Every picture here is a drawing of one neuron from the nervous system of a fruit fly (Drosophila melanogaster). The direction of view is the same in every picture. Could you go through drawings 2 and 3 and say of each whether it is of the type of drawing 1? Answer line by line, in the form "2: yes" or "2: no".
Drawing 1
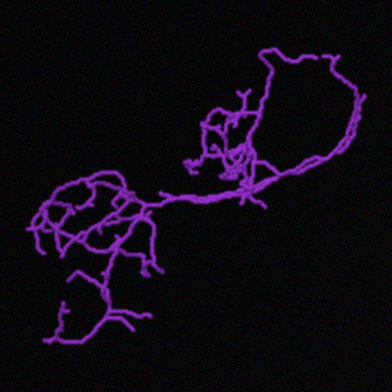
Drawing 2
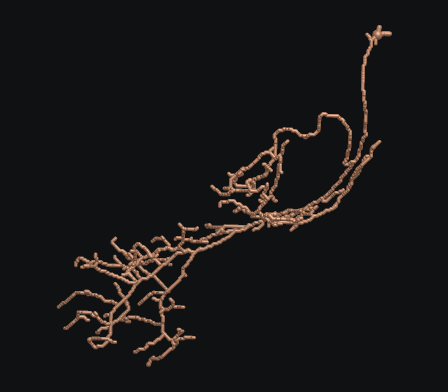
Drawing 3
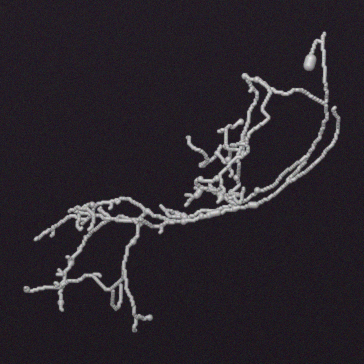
2: yes
3: yes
